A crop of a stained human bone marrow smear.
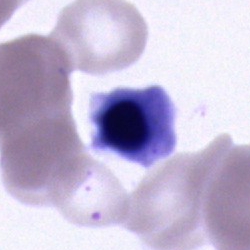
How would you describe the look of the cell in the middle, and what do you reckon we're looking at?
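Dense chromatin stains nearly black throughout. The cytoplasm is deep blue-violet and wider on the right of the nucleus than on the left. The outline is irregular and angular rather than smoothly round. This cell is an erythroblast.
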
